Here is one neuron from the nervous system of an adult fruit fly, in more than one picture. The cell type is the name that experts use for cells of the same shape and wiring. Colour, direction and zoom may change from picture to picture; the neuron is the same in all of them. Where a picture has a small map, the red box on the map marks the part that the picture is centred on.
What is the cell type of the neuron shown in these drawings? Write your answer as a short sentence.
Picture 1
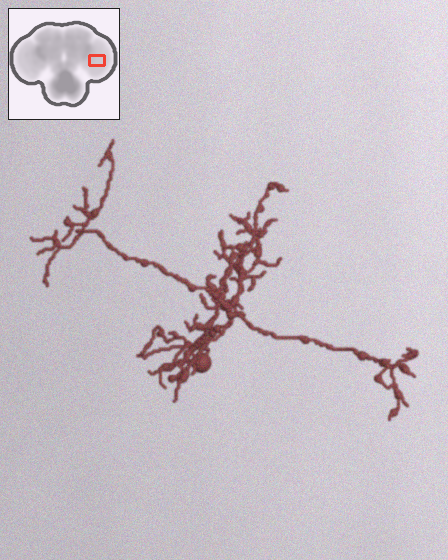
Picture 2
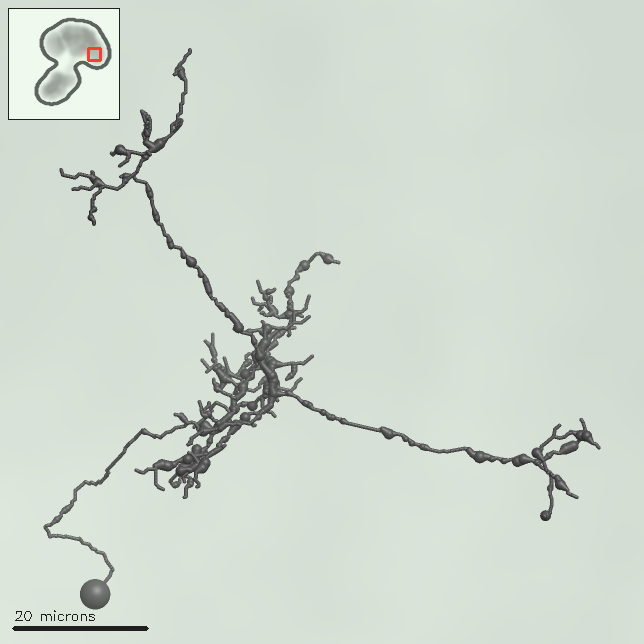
The cell type is Y13.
